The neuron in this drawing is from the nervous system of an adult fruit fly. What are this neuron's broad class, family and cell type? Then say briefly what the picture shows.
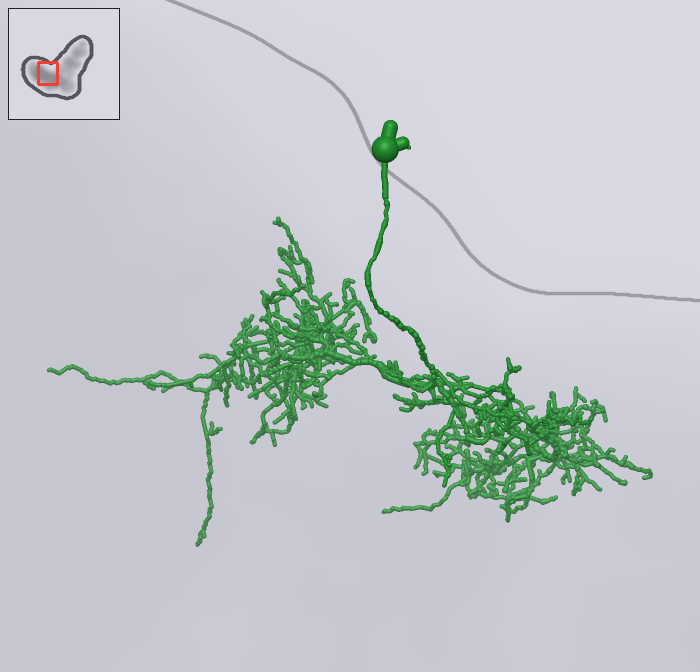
Its broad class is central-brain intrinsic neuron. The family is hemilineage SMPp&v1_ventral. It is of cell type SMPp&v1B_M02. Its cell body lies at the top of the picture. In this view it is wider than it is tall.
